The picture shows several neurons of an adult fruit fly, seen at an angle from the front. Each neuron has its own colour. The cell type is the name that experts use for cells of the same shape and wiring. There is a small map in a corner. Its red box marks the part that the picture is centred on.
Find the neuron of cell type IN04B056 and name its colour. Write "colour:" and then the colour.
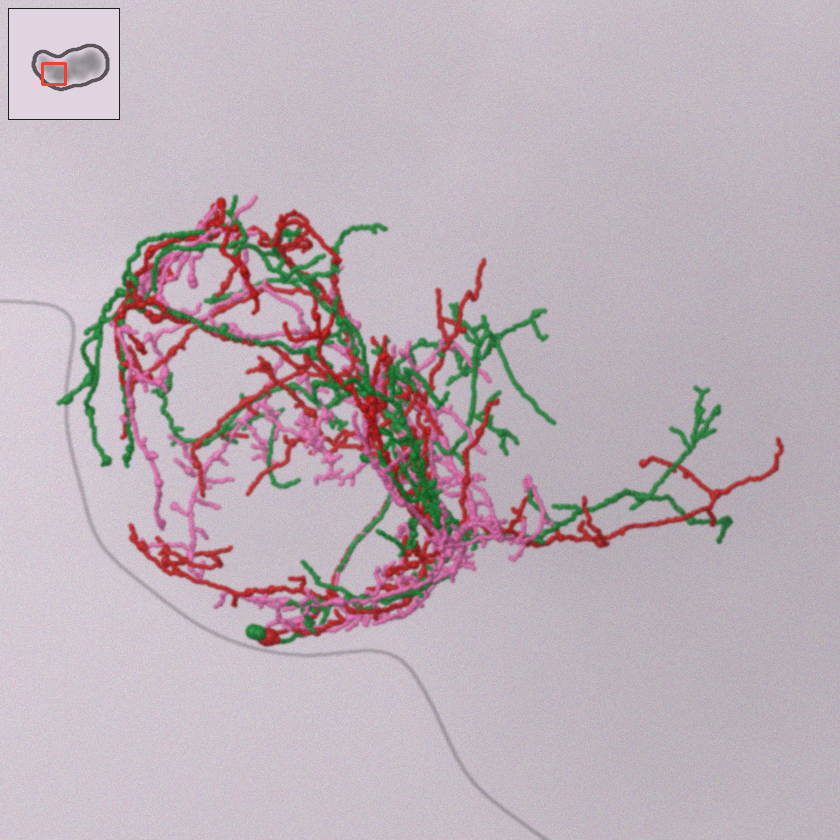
colour: pink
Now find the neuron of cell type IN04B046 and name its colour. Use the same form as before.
colour: green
